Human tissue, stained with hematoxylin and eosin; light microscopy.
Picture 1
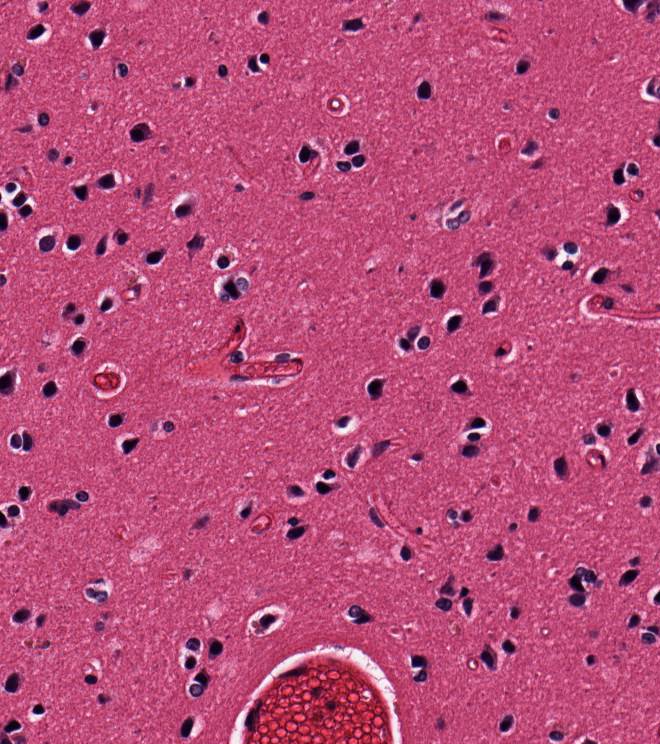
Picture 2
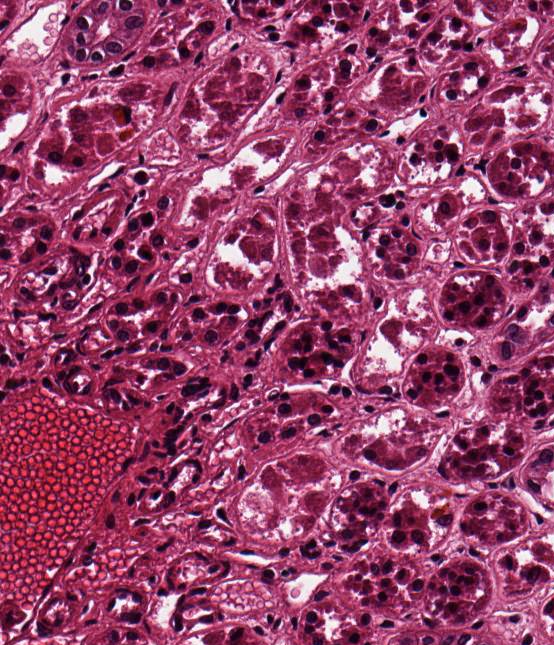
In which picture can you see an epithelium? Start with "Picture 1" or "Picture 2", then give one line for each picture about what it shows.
Picture 2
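What picture 1 shows: The field is a uniform, finely granular pink background with scattered nuclei and no epithelium or glands.
What picture 2 shows: The epithelial nuclei are small, round and darkly stained.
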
